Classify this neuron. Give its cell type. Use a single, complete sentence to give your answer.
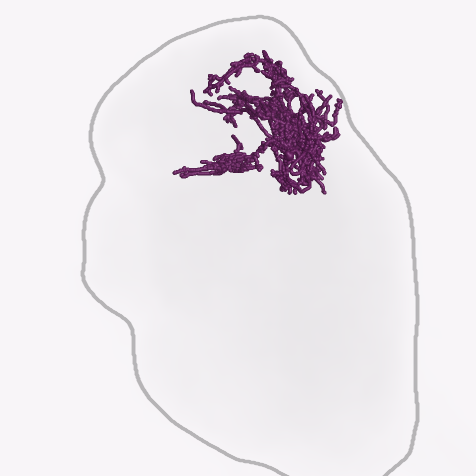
The neuron is a member of cell type LHPV3c1.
